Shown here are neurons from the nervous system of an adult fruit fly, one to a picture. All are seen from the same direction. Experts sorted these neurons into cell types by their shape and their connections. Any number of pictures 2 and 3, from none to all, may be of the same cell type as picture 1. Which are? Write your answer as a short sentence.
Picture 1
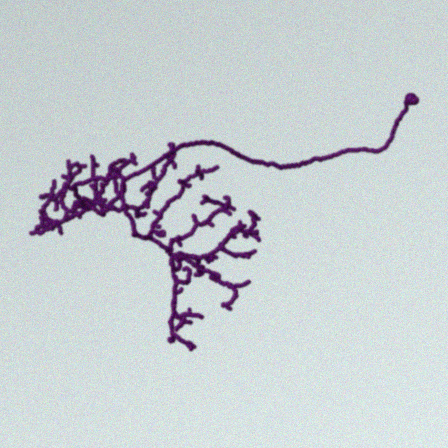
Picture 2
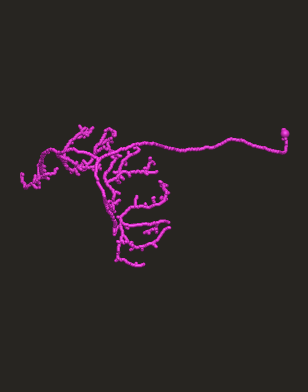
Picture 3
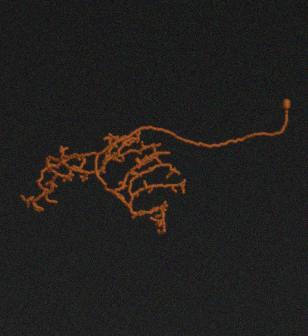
Picture 2 is of the same cell type.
